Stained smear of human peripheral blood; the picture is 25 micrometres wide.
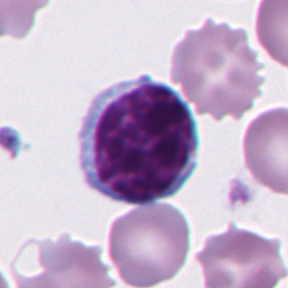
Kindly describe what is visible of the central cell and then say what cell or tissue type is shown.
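The nucleus is round, with neither an indentation nor lobes. No nucleoli are visible within it. The cytoplasm forms a thin rim, widest on the left side, and no granules are seen in it. The cell is a typical lymphocyte.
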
